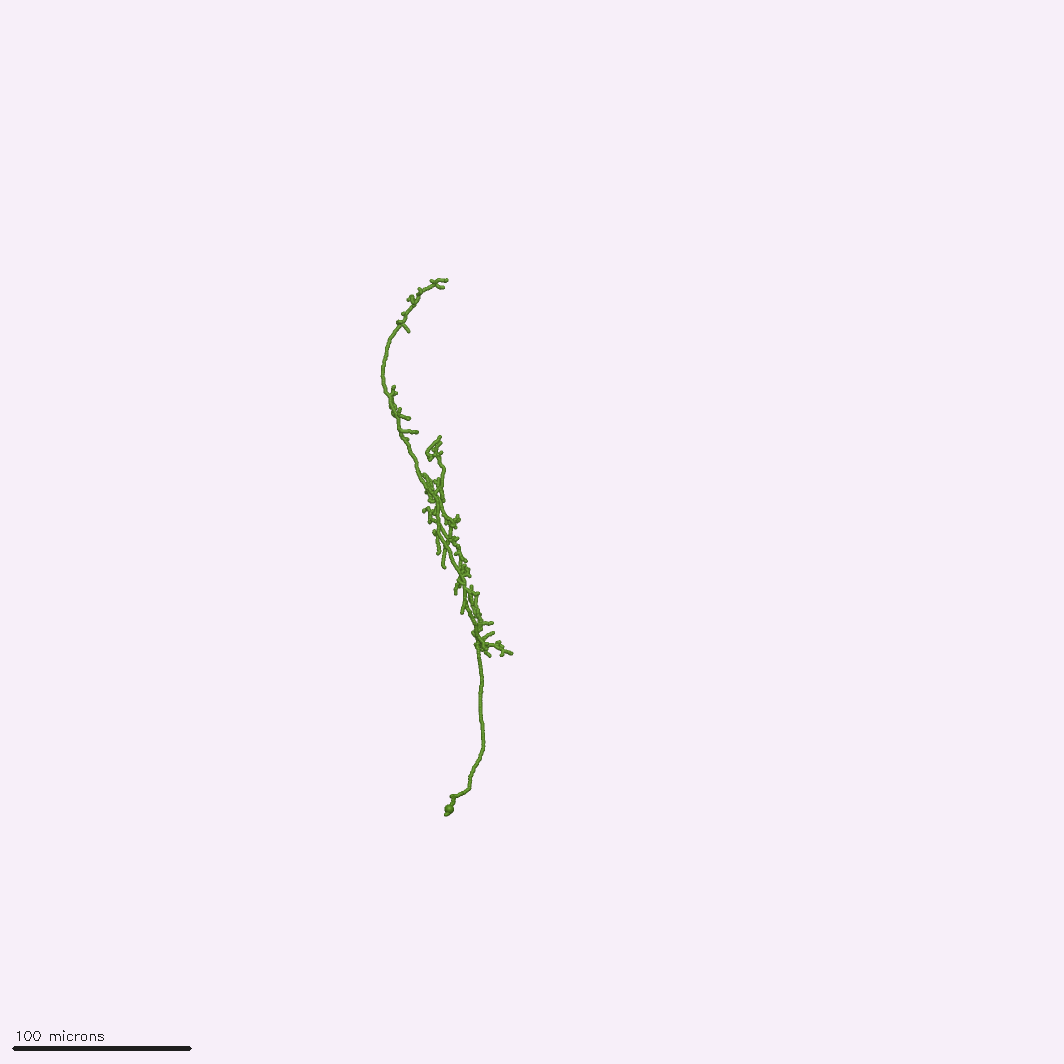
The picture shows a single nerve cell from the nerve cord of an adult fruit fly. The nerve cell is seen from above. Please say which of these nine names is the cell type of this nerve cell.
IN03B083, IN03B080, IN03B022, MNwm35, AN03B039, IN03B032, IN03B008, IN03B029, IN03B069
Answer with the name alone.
IN03B083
